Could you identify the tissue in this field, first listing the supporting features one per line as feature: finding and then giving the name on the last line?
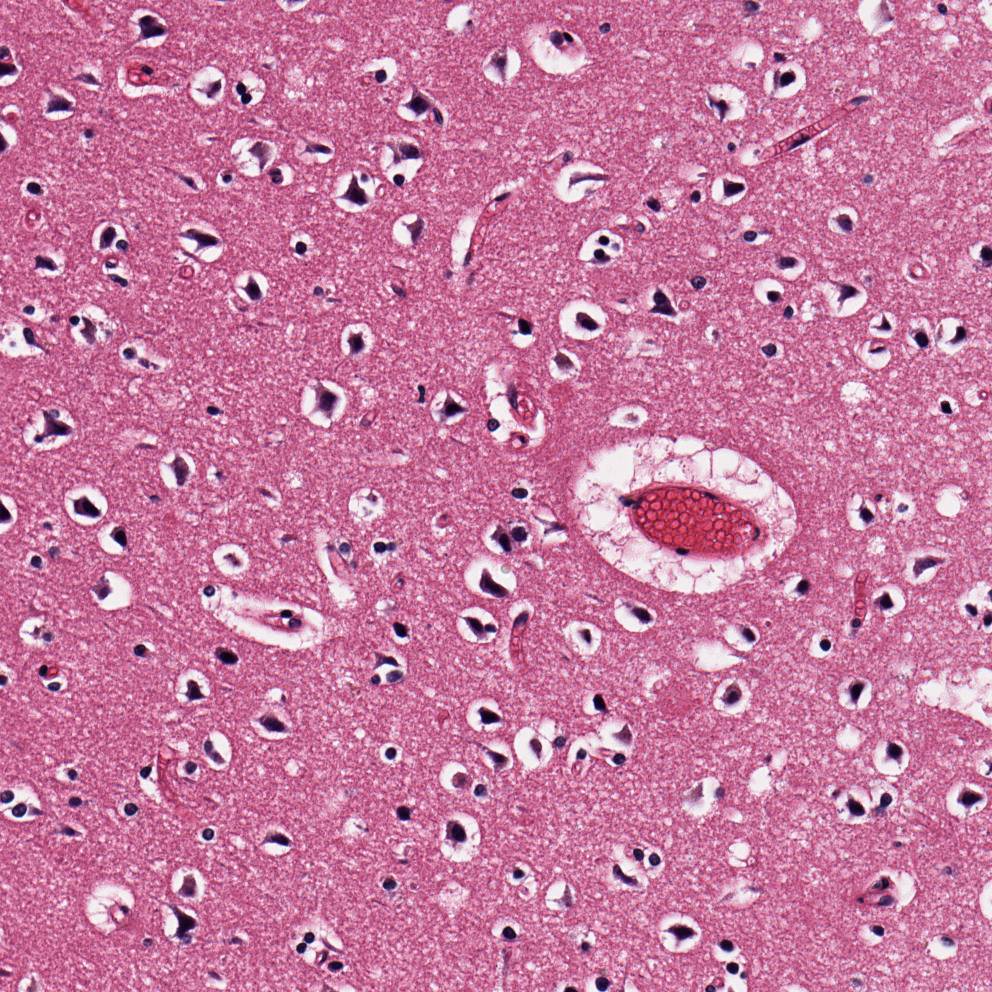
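Background: fine granular pink, cells fairly evenly scattered
Structures: no glands, tubules or epithelium
Matrix: finely granular, fibrillary, not collagen bundles
Vessel: oval, packed with red blood cells, just right of centre
Nuclei: small, round, dark, little visible cytoplasm, among larger cells throughout
Name: cerebral cortex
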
